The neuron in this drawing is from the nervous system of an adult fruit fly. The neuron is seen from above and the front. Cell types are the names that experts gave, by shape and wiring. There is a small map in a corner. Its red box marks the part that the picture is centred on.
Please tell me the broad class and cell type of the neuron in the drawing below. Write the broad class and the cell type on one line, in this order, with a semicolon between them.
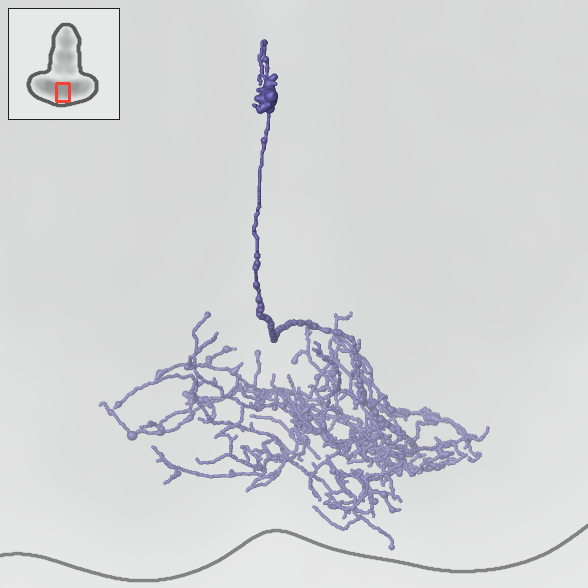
central-brain intrinsic neuron; PRW071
